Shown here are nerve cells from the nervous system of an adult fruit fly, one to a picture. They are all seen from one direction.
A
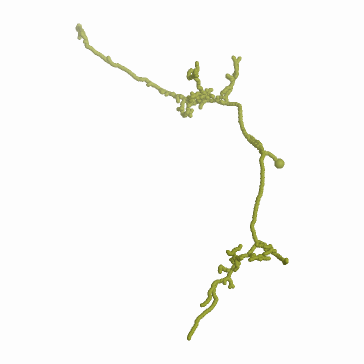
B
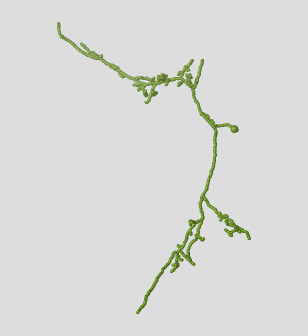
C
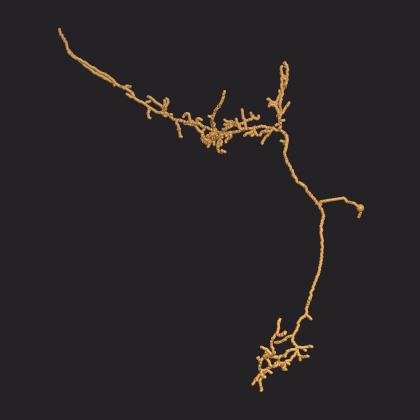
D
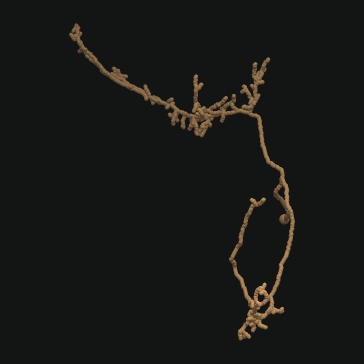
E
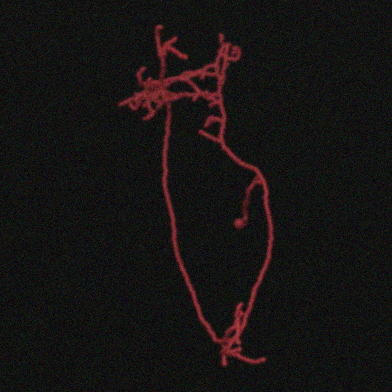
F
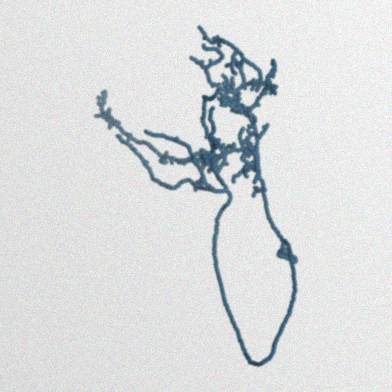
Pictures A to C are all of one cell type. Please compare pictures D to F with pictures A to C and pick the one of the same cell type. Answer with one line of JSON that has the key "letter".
{"letter": "D"}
